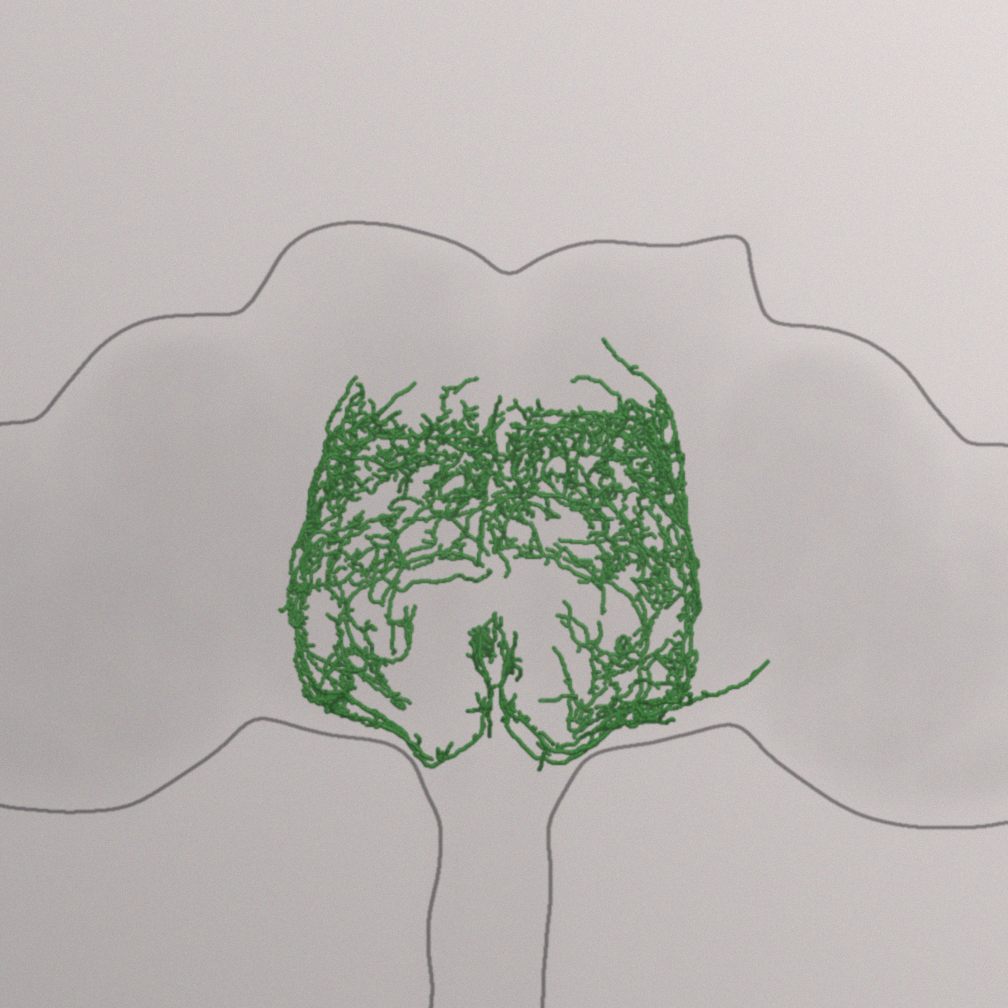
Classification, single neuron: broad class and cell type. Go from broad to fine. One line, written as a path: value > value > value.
central-brain intrinsic neuron > GNG002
